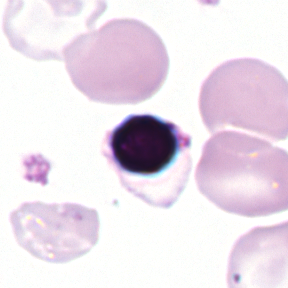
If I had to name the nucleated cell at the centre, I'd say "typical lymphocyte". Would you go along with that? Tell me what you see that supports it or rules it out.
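The name typical lymphocyte does not fit; the cell is a normoblast. Its cytoplasm is pale greyish-pink.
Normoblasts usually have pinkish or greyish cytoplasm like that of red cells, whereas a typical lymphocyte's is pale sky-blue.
Its chromatin is uniformly dark and condensed, with no nucleoli visible.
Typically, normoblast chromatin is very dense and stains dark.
The outline is irregular and angular along the lower edge.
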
